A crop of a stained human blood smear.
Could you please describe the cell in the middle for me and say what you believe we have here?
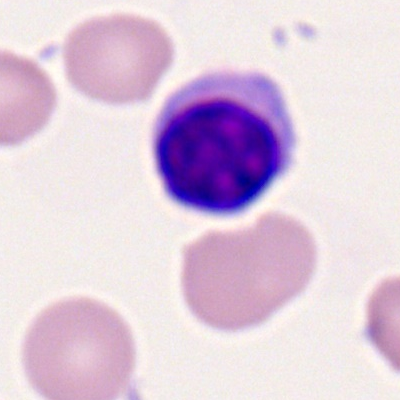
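Starting with the chromatin: it is dense, dark purple and coarsely clumped. Around it, the cytoplasm is pale blue, and it is widest at the upper right. At that same upper right, the outline of the cell turns slightly angular. So, this cell is a lymphocyte.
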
